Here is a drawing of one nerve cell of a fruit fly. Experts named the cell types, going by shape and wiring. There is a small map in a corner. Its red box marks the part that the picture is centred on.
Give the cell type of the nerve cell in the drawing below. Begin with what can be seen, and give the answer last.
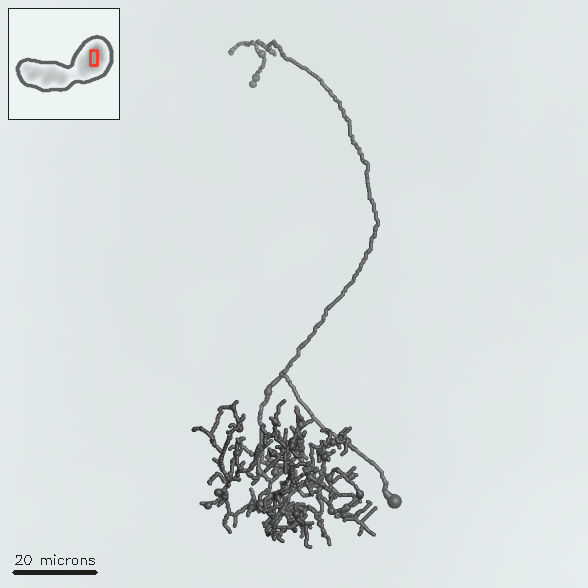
From top to bottom in the picture it spans about 120 microns. Dozens of branch ends can be seen. It is a visual projection neuron. It is of cell type LC20b.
